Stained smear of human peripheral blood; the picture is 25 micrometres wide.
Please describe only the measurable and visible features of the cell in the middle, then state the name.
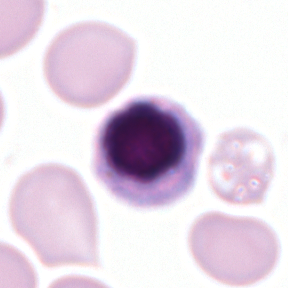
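Start with the nucleus: it is round in outline, about 7 micrometres across, and sits off-centre toward the upper left of the cell. Its chromatin is dark purple and dense. The whole cell is about 10 micrometres across, and the nucleus fills about 50% of its area. Around it the cytoplasm is a pale bluish lilac, and you can see that its rim is widest below the nucleus. This cell is a normoblast.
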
